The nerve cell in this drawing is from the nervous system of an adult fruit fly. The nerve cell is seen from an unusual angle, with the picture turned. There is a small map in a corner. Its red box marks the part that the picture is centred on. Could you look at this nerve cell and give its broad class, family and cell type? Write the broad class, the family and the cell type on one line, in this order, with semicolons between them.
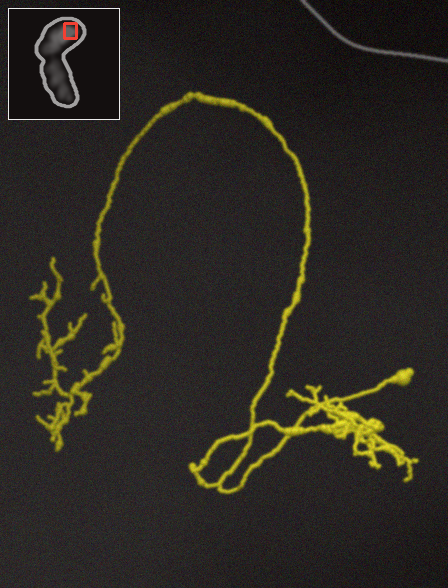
visual projection neuron; hemilineage VPNd3; LC9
